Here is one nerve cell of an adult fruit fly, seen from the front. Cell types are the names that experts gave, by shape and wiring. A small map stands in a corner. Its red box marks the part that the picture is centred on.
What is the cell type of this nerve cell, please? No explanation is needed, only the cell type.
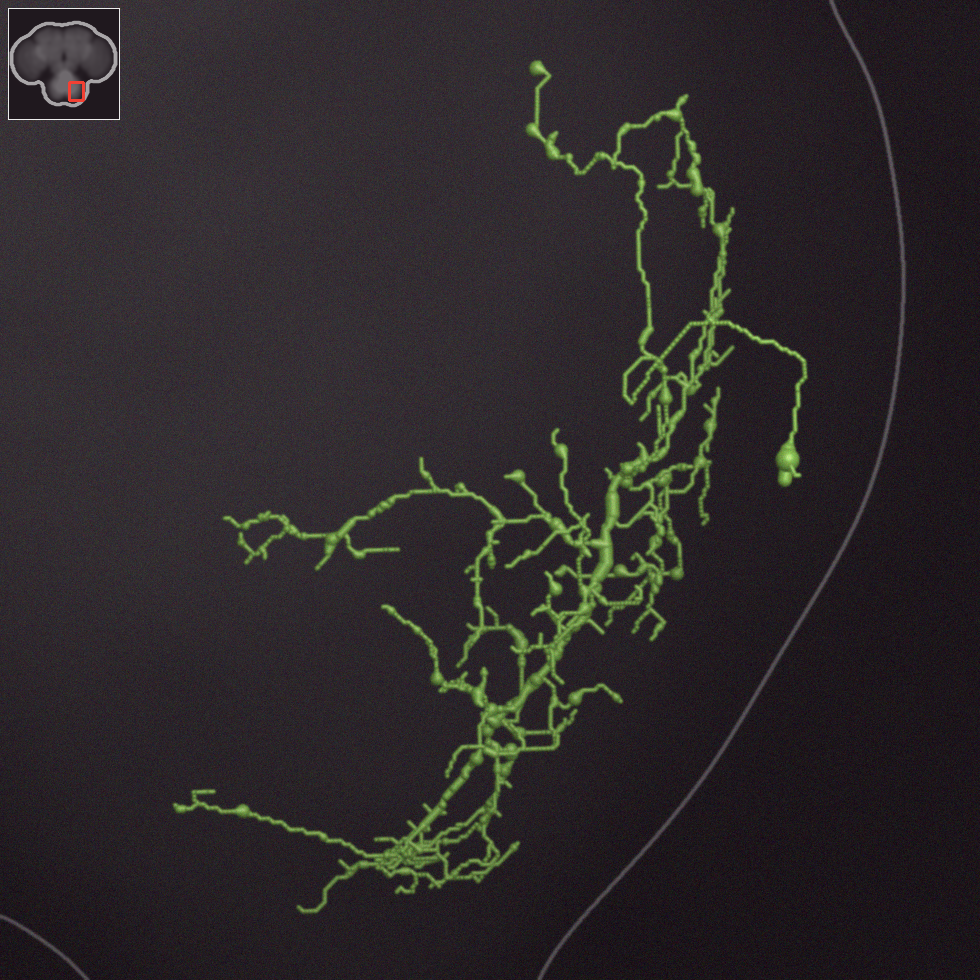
IN16B075_b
